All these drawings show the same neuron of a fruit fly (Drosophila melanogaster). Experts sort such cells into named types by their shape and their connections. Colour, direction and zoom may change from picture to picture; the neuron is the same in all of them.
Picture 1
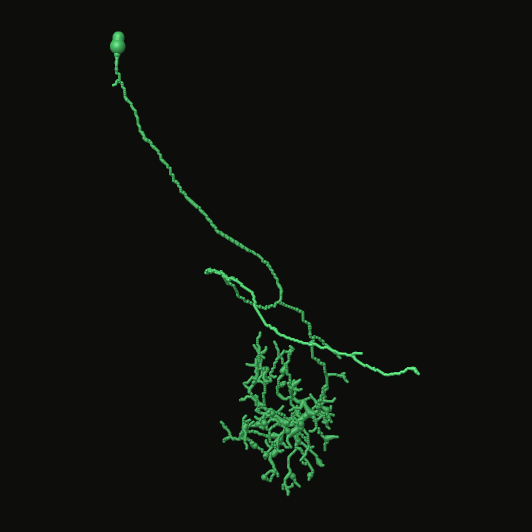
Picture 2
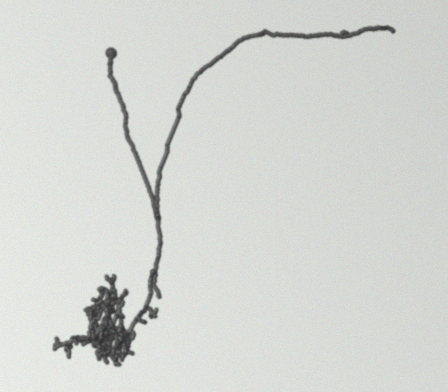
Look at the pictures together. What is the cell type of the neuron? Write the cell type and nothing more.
LC10b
